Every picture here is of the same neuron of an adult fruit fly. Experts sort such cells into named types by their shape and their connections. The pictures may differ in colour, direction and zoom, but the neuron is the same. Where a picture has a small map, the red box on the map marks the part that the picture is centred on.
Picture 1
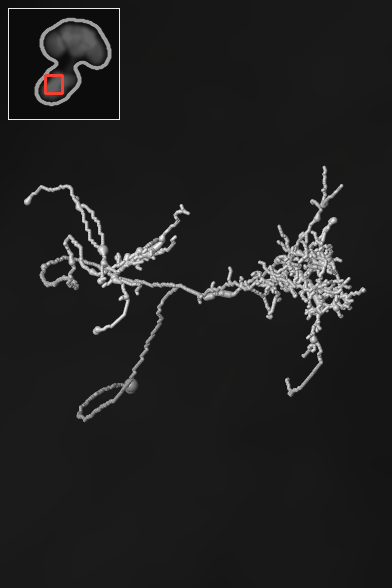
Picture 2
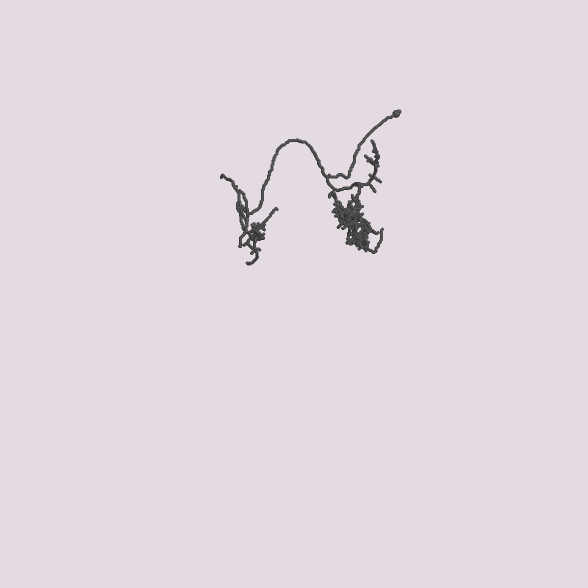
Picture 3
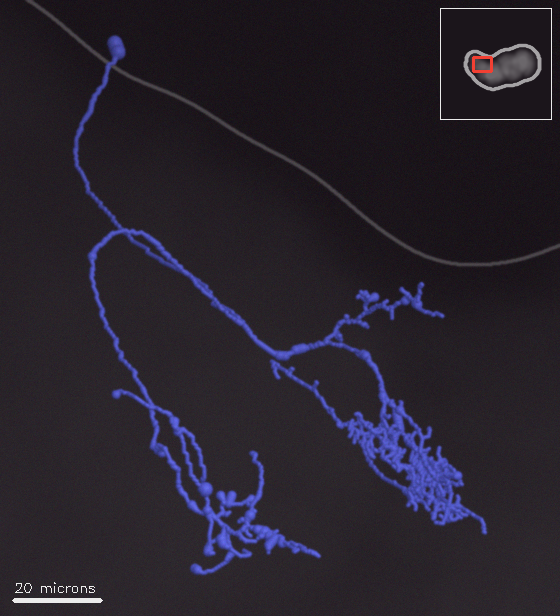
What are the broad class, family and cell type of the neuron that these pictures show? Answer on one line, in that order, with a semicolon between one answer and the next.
nerve-cord intrinsic neuron; hemilineage 06A; IN06A074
